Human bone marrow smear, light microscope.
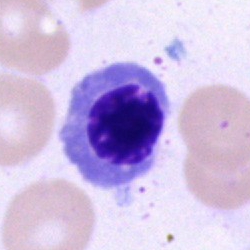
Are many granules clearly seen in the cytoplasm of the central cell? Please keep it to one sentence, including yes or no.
No, the cytoplasm does not hold many granules; none are visible in it.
